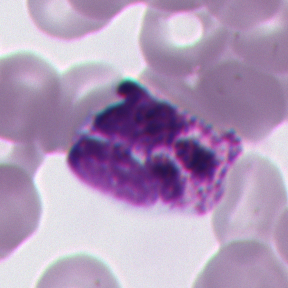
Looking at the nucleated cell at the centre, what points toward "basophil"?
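In this basophil, dark purple, densely stained material fills most of the cell.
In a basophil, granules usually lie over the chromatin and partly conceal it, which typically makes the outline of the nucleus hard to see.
The dense dark staining across most of the cell fits that pattern. This dark material is broken into several irregular clumps separated by paler clefts.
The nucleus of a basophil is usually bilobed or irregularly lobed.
The irregular clumping is in keeping with such lobing. A scant pale lilac rim with a ragged edge lies mainly along the right side, and a small dark knob juts out from the top edge of the cell.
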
